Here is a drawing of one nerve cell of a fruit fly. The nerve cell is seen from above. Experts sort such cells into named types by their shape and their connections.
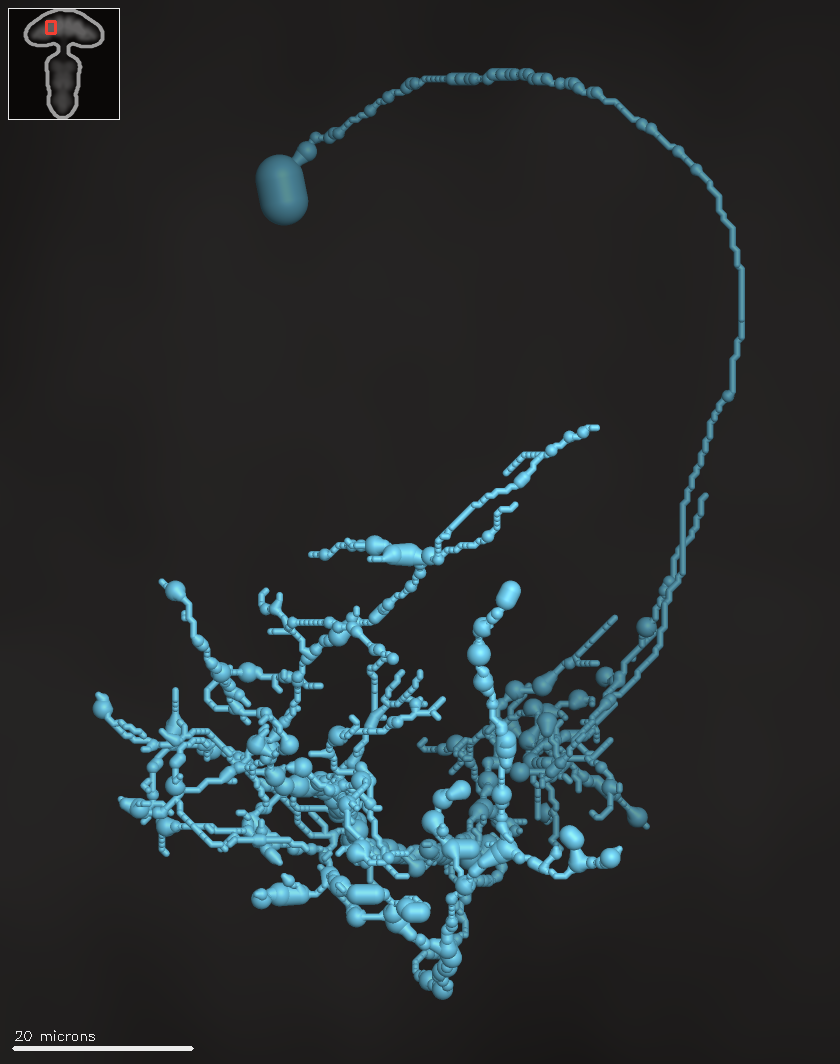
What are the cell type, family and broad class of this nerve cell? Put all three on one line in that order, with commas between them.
WEDPN2B_b, hemilineage WEDa2, central-brain intrinsic neuron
